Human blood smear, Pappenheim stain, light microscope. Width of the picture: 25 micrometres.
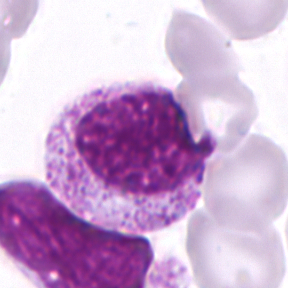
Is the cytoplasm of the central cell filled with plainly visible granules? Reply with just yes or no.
Yes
